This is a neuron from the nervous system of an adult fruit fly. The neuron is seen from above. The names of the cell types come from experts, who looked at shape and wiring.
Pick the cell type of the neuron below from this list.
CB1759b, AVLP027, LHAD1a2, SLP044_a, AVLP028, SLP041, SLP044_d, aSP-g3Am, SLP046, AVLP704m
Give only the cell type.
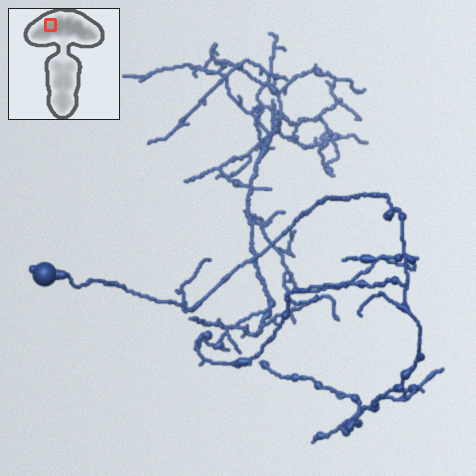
AVLP028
